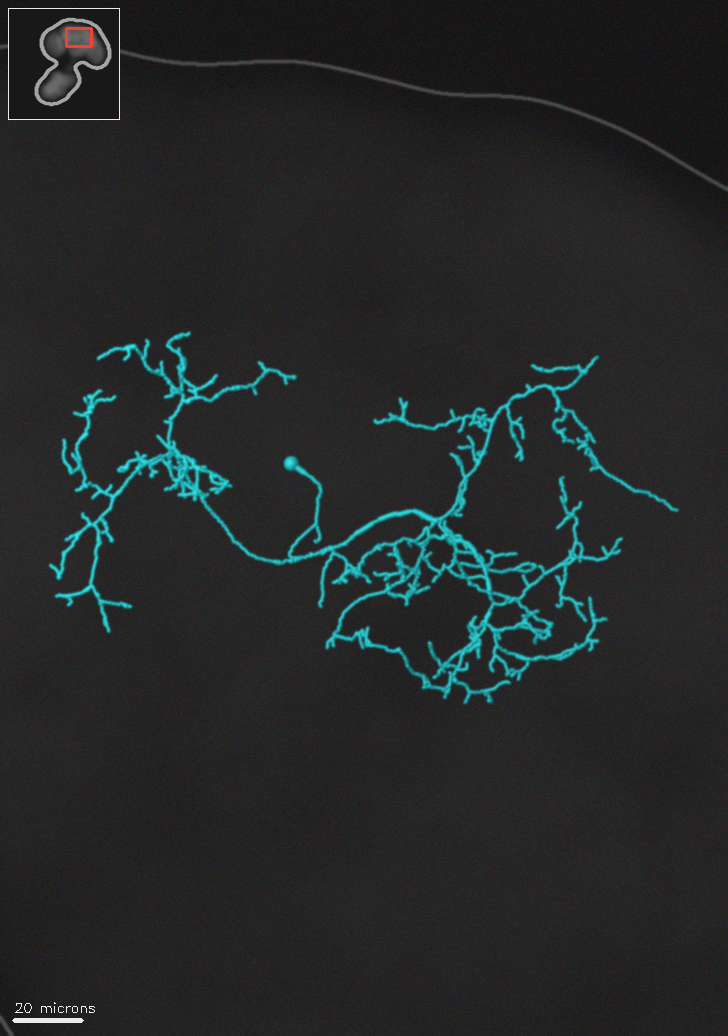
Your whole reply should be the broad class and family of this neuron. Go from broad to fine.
central-brain intrinsic neuron; hemilineage DM1_dorsal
